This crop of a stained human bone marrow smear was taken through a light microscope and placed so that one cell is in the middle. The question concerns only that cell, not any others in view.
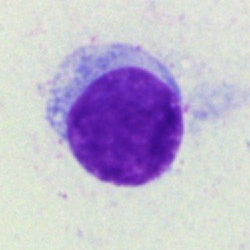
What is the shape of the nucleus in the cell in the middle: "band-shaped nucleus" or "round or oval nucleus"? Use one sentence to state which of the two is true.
The nucleus of the cell is compact and round or oval, not band-shaped.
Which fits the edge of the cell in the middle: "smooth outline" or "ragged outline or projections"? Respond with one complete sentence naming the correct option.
Projections, blebs or tags, or a frayed edge, mark the outline of the cell.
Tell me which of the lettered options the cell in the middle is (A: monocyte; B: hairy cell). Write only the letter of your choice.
B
